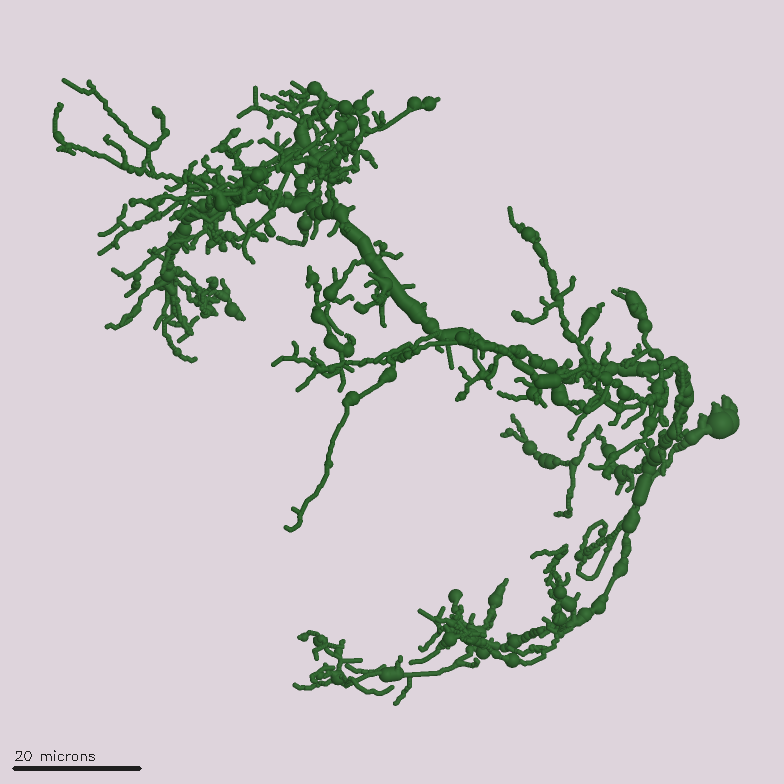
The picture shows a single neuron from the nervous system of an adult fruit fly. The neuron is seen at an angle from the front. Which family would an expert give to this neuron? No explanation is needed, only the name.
hemilineage 13A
